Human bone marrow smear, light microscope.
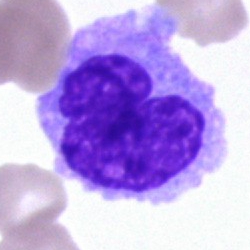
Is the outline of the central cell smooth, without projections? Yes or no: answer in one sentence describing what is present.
No, along its edge the cell is rough, not smooth.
